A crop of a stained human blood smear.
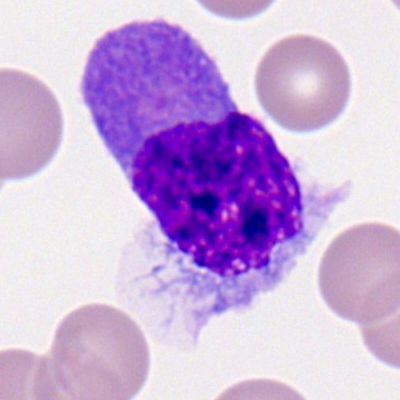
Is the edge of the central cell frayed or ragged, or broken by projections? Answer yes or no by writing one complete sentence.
Yes, this cell's edge is broken by ragged or frayed parts, projections, blebs or tags.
